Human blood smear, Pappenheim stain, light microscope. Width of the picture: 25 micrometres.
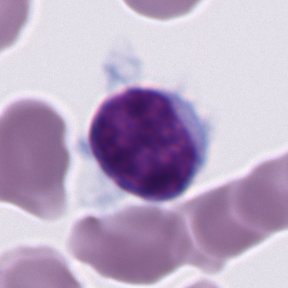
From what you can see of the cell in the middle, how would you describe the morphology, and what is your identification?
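What stands out first is the cytoplasm, pale greyish blue and lying mainly along the right edge of the nucleus. Up at the top of the cell, a faint, wispy pale-blue strand reaches upward. I see no granules anywhere in that cytoplasm. This one is a hairy cell.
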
